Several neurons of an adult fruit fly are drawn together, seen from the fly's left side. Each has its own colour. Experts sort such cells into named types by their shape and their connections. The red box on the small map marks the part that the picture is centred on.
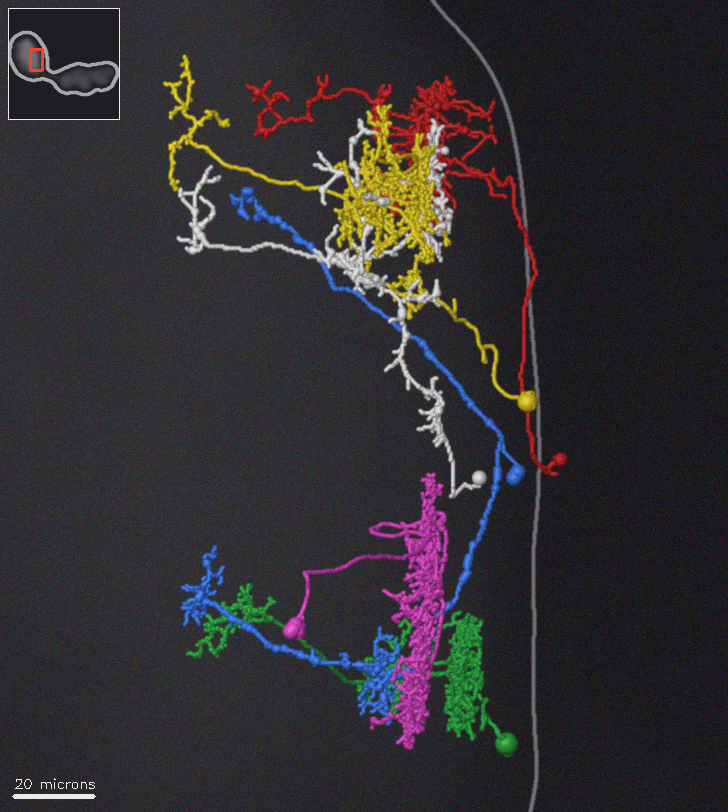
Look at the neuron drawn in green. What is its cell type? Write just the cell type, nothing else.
Tlp12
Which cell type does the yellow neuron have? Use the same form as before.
Y11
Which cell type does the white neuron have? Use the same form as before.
Y12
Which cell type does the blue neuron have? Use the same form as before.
LLPC2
